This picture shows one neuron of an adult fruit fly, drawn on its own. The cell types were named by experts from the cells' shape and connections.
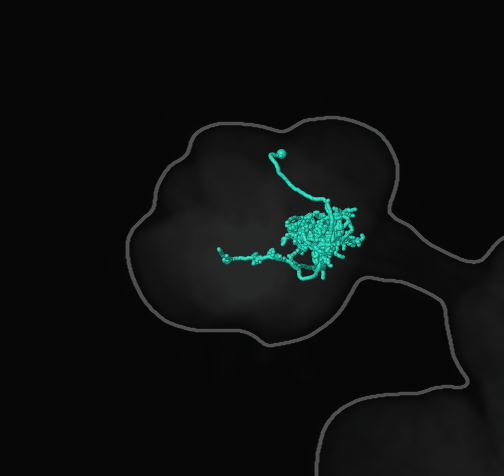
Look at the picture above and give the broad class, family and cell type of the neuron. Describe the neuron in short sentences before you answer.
As drawn here it is about as wide as it is tall. This is a nerve-cord intrinsic neuron. Its family is hemilineage 14B. Its cell type is IN14B007.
